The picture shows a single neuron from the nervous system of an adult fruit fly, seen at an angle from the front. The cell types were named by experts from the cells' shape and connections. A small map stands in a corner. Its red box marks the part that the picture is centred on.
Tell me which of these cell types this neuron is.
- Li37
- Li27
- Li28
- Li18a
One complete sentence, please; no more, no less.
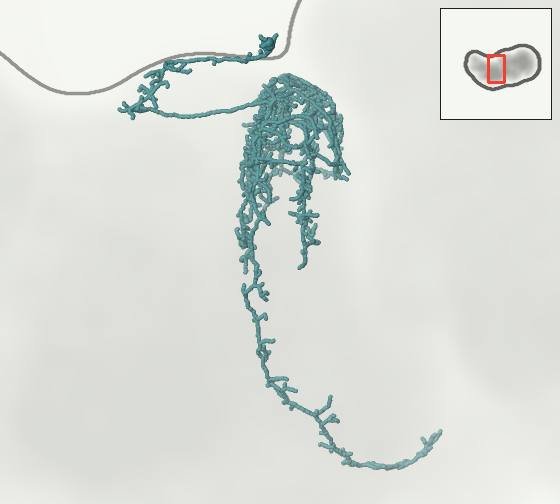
Typed by cell type, the neuron is Li37.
